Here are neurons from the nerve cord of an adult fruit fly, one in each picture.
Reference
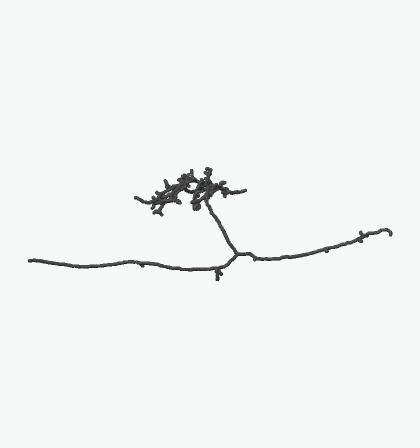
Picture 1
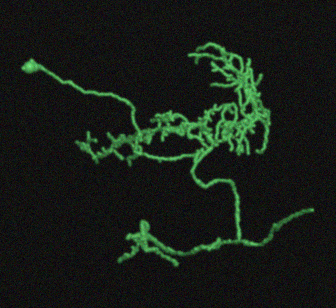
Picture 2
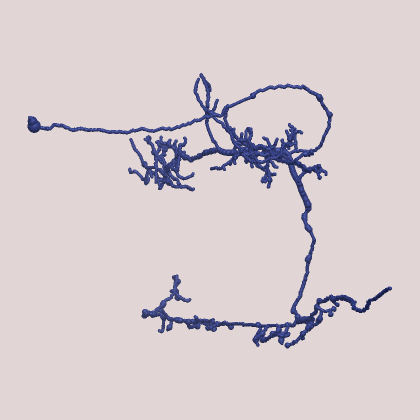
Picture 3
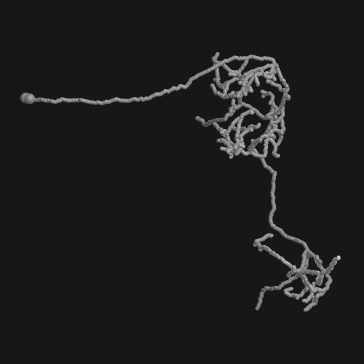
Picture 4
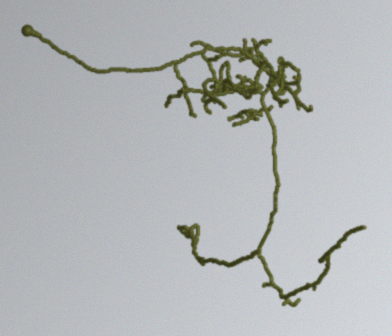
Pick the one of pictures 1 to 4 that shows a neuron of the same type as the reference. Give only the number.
4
